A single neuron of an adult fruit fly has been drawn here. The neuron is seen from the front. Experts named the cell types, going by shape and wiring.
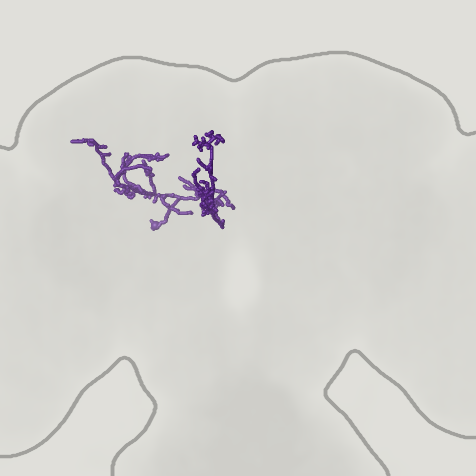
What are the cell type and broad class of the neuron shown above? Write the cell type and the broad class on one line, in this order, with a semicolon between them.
CRE106; central-brain intrinsic neuron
